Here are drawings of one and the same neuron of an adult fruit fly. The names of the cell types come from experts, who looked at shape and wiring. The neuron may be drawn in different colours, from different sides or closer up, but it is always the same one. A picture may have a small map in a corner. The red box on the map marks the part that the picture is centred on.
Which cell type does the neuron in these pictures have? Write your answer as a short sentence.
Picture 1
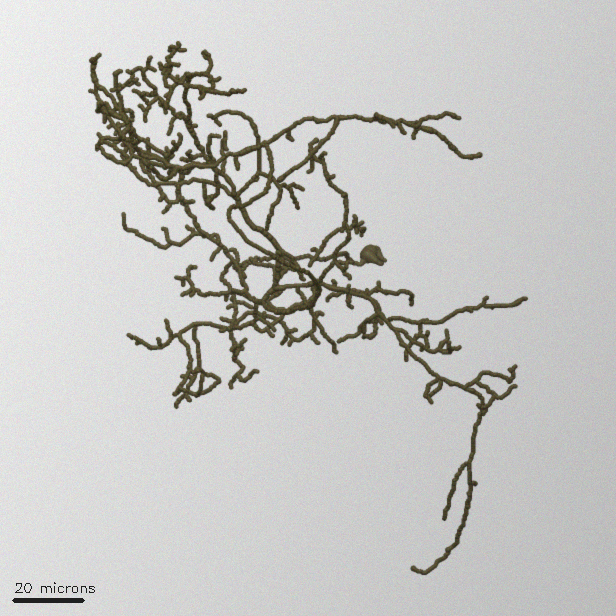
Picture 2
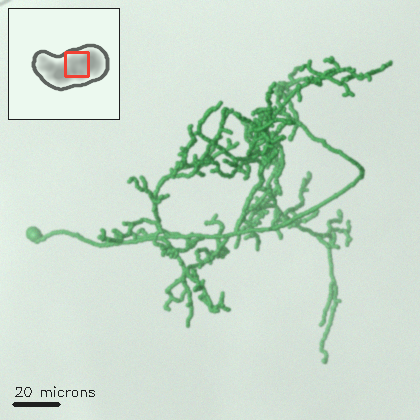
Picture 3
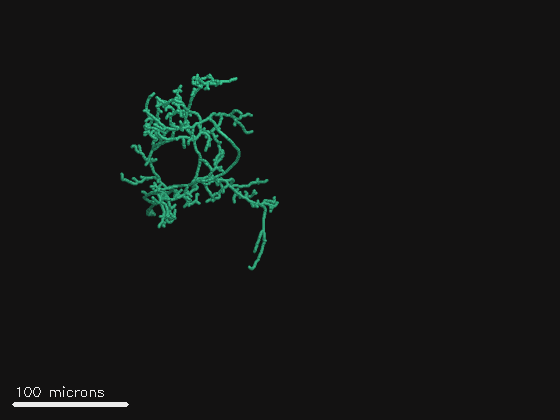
The cell type is aIPg2.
